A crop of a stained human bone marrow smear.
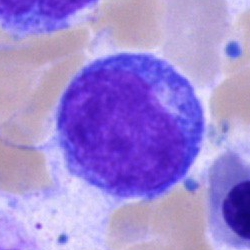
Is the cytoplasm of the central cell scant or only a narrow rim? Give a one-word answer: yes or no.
Yes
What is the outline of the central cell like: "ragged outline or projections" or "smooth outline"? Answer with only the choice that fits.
Smooth outline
